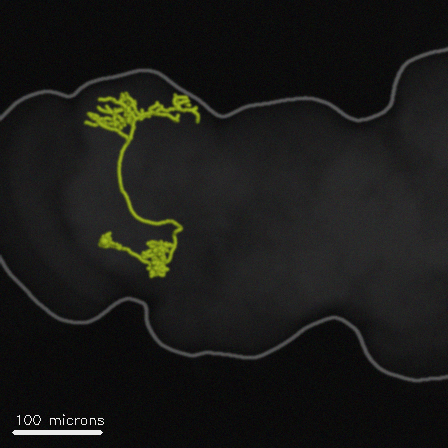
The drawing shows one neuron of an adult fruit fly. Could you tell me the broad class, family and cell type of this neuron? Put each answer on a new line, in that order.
central-brain intrinsic neuron
hemilineage ALl1_ventral
VP1m_l2PN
